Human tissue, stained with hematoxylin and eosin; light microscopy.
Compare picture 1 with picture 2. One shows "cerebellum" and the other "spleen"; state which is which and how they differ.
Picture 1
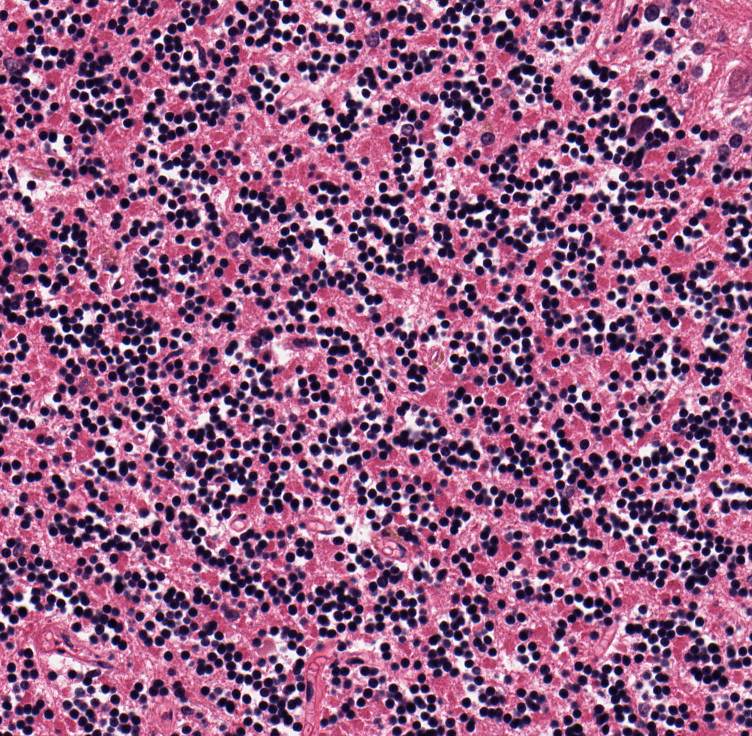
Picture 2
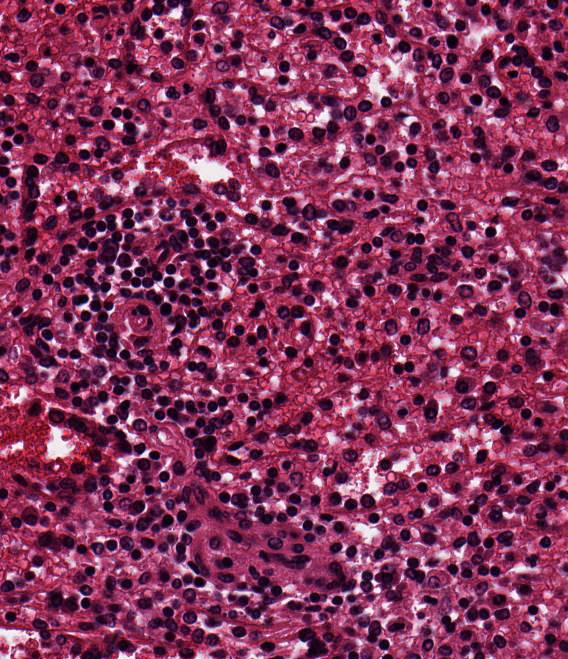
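Cerebellum is shown in picture 1, spleen in picture 2. The cerebellum field is dense with small round nuclei scattered fairly evenly throughout, forming no glands, follicles or other units; most are uniformly dark, with almost no visible cytoplasm. The exceptions are a few larger cells in the top right corner, whose nuclei are paler and whose pink cytoplasm is more abundant. The spleen field is a diffuse sheet of densely packed cells, mostly small lymphocytes with round dark nuclei and scant cytoplasm, lacking any gland, tubule or epithelial lining. A fine pink network of strands and channels, not broad collagen bands, runs between the cells, and no fat cells are present.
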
